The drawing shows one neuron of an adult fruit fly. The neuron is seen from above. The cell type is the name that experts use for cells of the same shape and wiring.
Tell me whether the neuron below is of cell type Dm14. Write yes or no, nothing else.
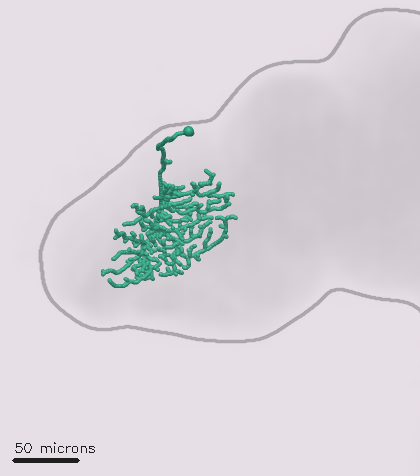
yes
